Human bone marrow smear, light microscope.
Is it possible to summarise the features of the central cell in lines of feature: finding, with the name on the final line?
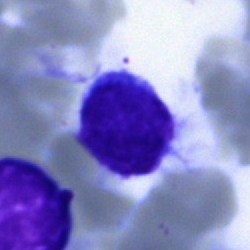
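Cytoplasm: scant, no distinct rim around nucleus
Nuclear extent: nearly whole cell
Chromatin: dense, dark purple, faintly mottled
Right edge: faint thread-like wisps
Cell type: lymphocyte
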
